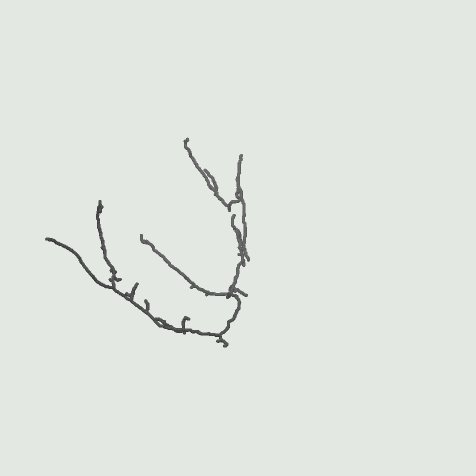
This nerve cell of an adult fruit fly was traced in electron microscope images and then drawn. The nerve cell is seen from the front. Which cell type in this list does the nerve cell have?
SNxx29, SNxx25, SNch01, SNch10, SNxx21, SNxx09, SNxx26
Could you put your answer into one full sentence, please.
By type, the nerve cell is SNxx25.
